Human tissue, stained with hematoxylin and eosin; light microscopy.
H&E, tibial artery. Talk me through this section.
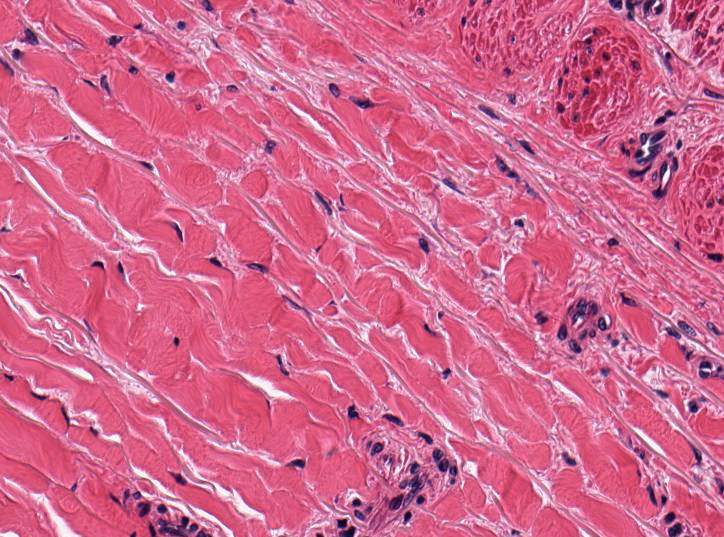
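Take a moment with the collagen bundles: broad, wavy and ragged in outline, not fine straight fibrils. Between the bundles, cells are sparse; their small dark elongated nuclei lie singly along the bundles. At the lower centre and on the right side, small vessels sit among the bundles, with plump dark nuclei clustered around narrow lumina. No epithelium or fat cells appear anywhere.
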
